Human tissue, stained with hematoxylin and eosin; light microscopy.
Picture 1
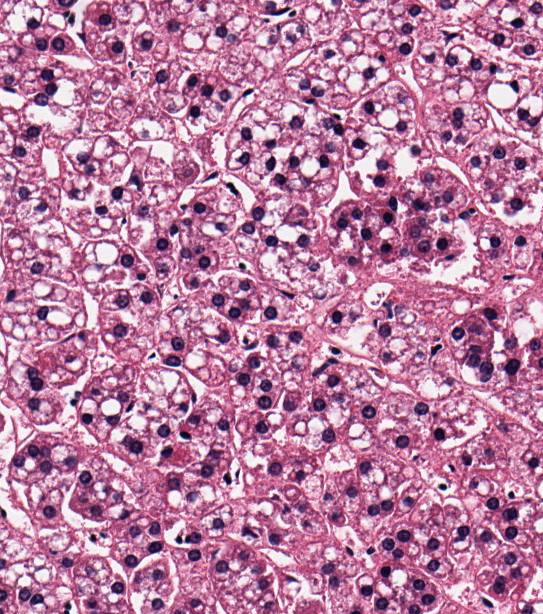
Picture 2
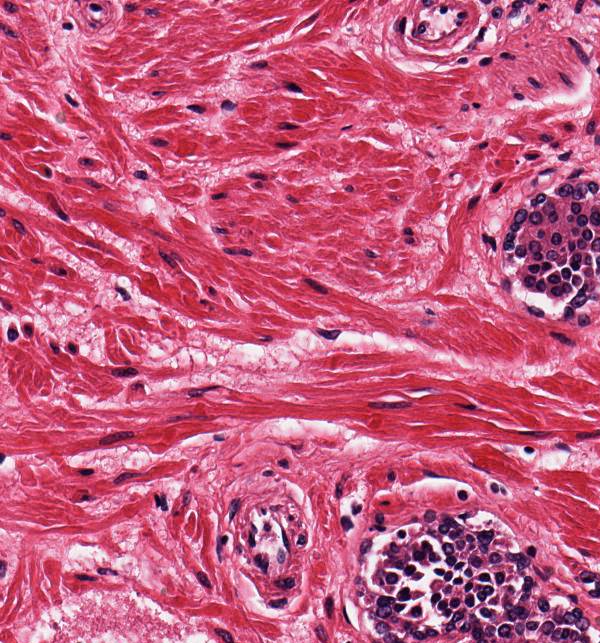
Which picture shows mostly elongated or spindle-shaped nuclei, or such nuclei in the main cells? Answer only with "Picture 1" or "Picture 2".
Picture 2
